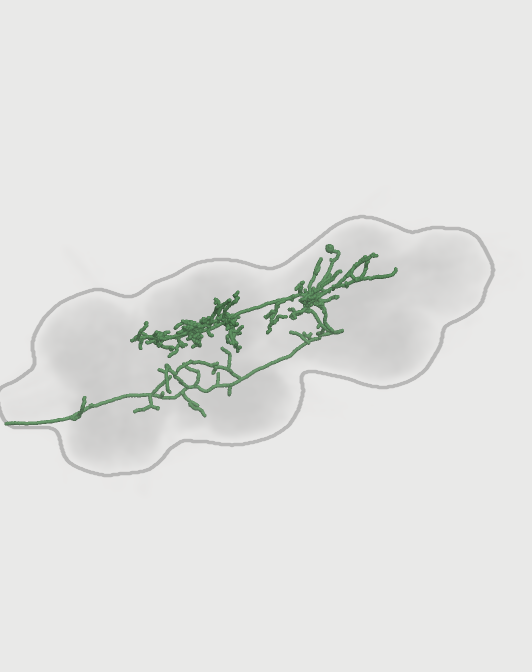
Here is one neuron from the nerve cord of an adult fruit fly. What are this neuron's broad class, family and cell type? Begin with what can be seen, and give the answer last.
The picture shows dozens of branch ends. As drawn here it is wider than it is tall. It is an ascending neuron. Its family is hemilineage 19B. The cell type is AN19B028.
